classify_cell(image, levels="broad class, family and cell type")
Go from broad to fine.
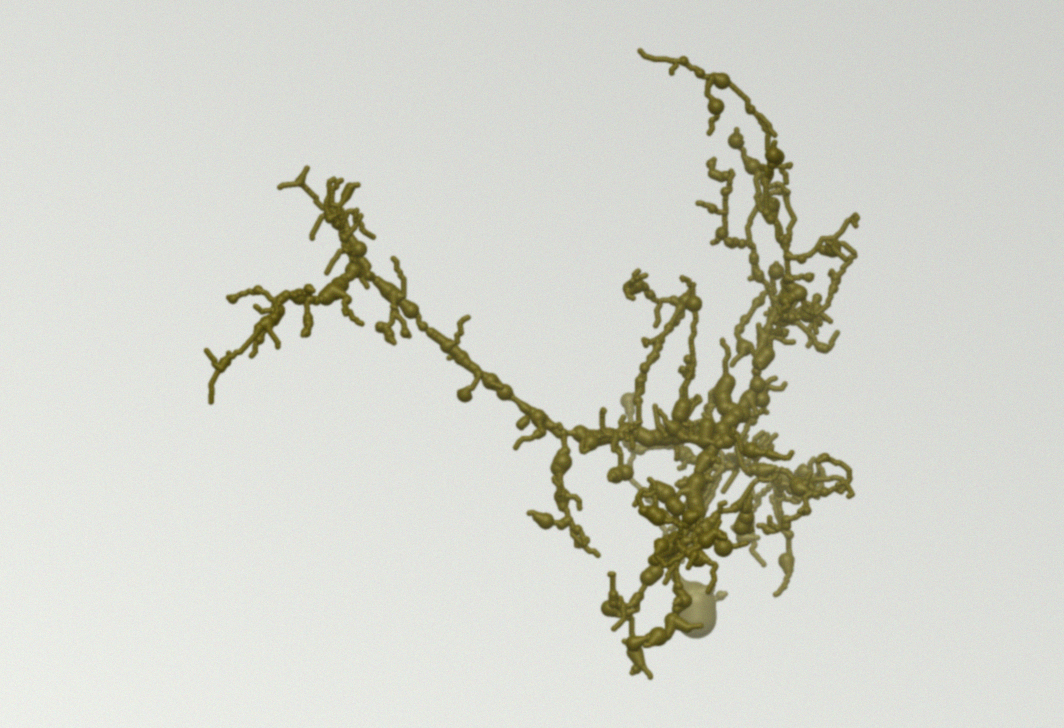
nerve-cord intrinsic neuron; hemilineage 13A; IN13A033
